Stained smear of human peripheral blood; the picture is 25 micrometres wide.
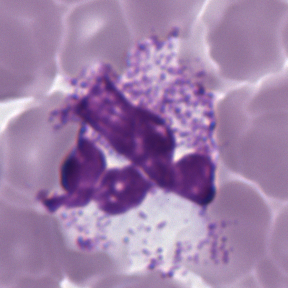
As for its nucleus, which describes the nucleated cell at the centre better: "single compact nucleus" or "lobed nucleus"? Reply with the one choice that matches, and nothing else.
Lobed nucleus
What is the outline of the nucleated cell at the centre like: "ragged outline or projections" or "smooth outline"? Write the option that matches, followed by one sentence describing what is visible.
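Ragged outline or projections. The cell outline is irregular and ragged.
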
